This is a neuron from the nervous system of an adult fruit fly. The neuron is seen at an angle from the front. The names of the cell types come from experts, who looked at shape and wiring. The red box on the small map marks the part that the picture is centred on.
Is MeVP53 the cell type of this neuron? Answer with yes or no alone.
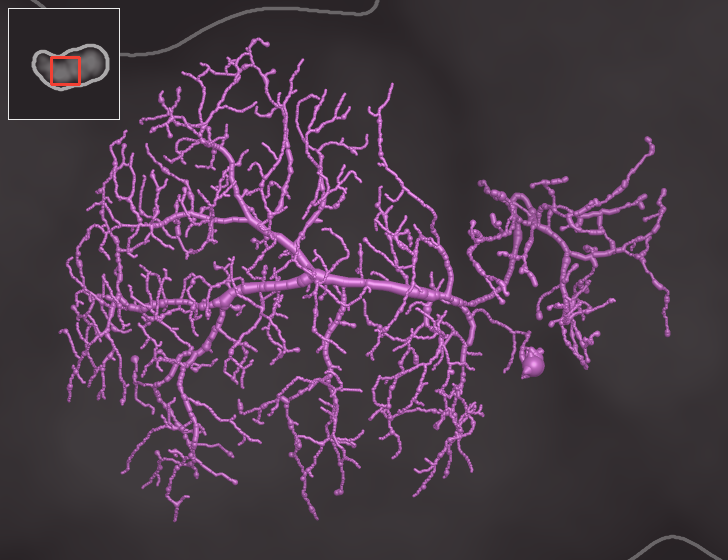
yes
